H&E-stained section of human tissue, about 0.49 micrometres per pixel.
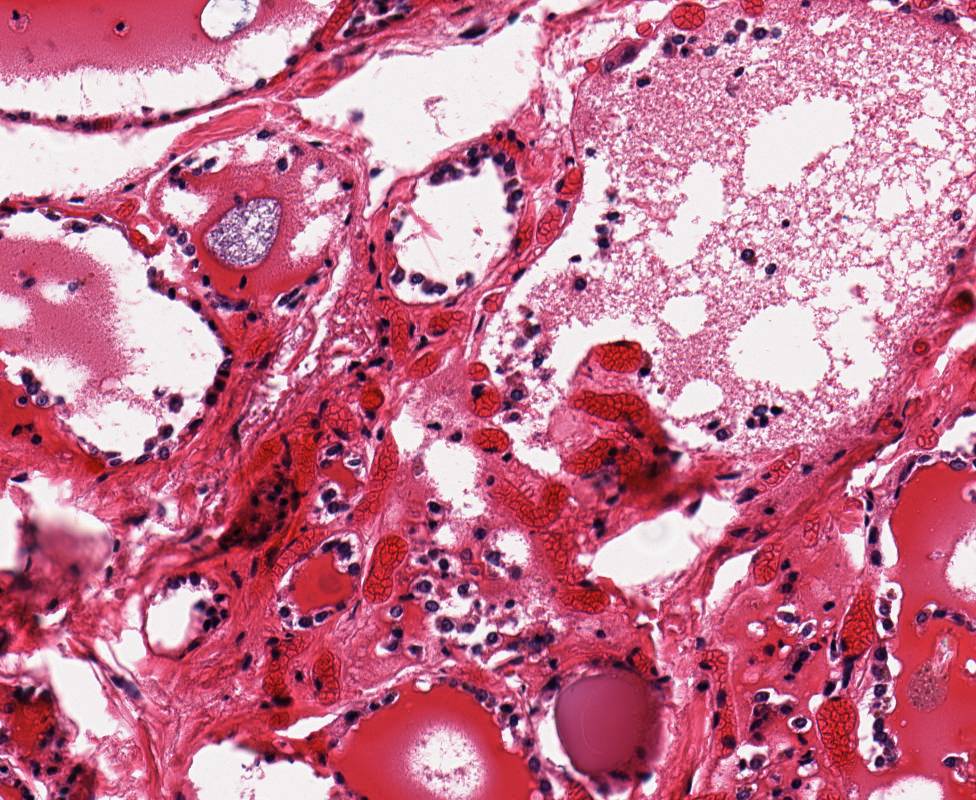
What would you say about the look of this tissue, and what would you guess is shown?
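Round tubules, lined by a single layer of flattened epithelial cells with small dark nuclei. Many lumens, especially at the bottom and left, are filled with homogeneous bright pink material. Small vessels in the centre and lower right are tightly packed with red blood cells. Between the tubules, pink fibrous tissue with scattered elongated nuclei. Thyroid, then.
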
